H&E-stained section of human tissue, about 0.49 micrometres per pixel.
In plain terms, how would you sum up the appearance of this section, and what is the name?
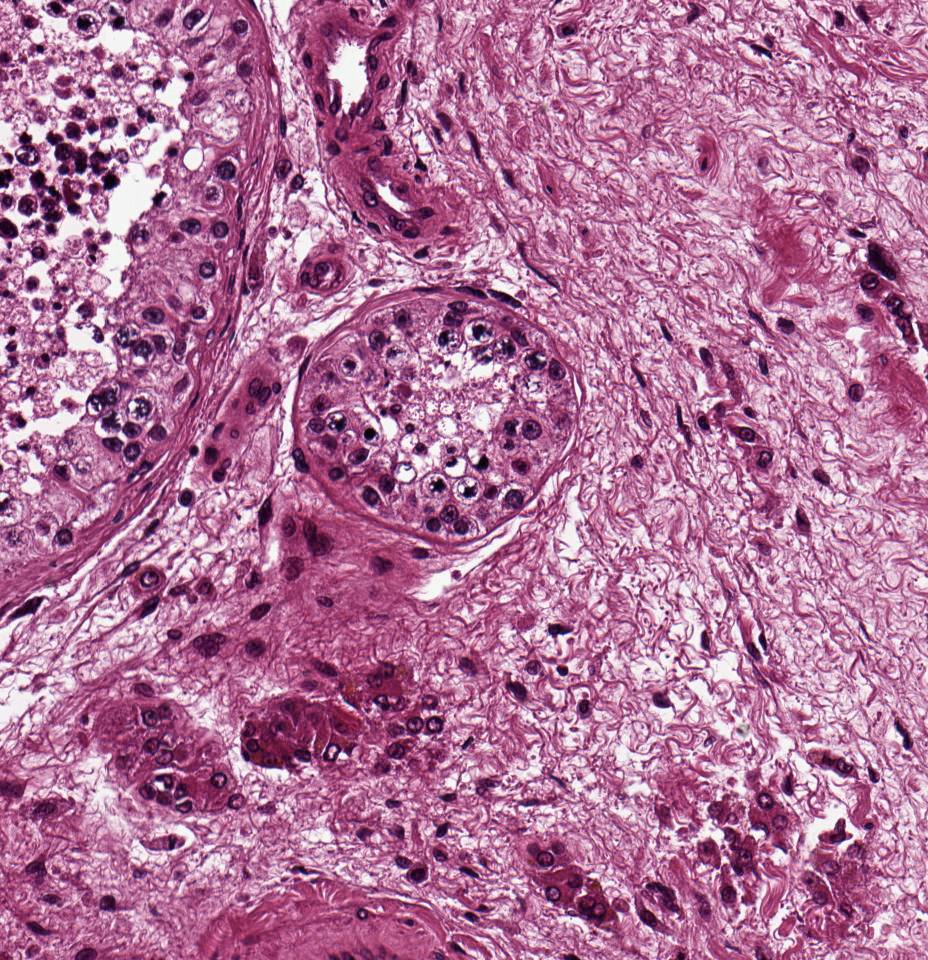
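Near the centre lies one round tubule in cross-section; part of a larger tubule runs along the upper left edge. Cells with round nuclei fill it, many inner ones having clear, vacuolated cytoplasm. Thin flattened spindle nuclei ring its edge concentrically. This is testis.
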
